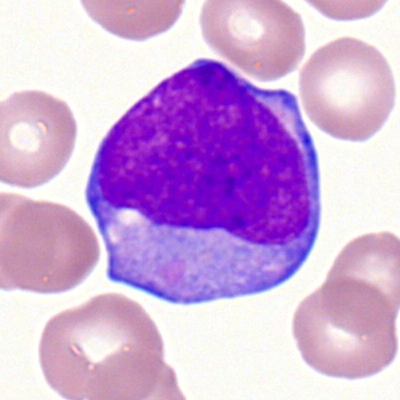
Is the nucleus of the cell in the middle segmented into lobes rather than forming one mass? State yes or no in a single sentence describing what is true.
No, there is one compact round, oval or kidney-shaped nucleus, not separate lobes.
